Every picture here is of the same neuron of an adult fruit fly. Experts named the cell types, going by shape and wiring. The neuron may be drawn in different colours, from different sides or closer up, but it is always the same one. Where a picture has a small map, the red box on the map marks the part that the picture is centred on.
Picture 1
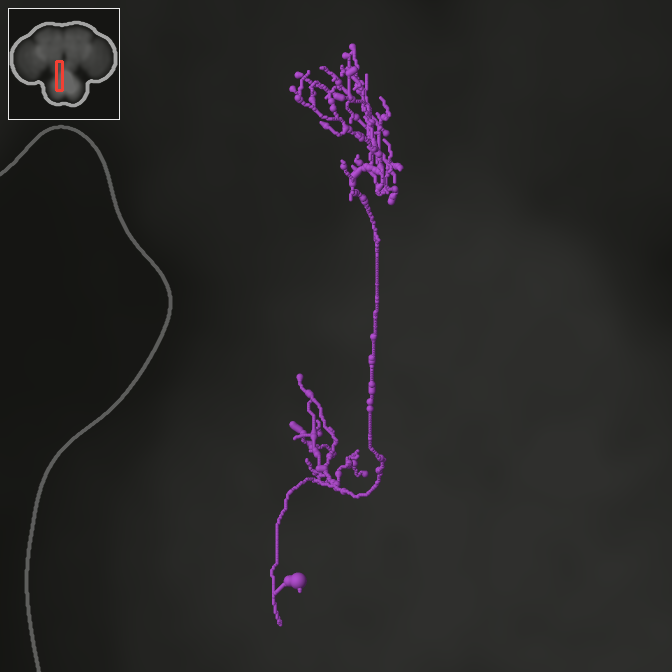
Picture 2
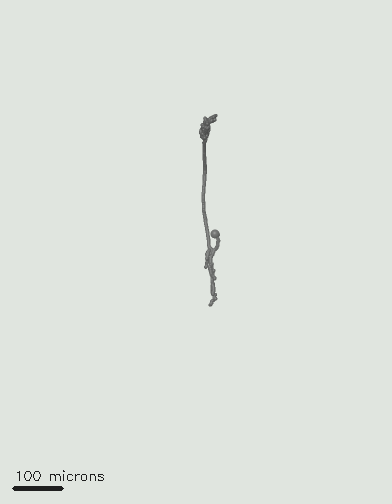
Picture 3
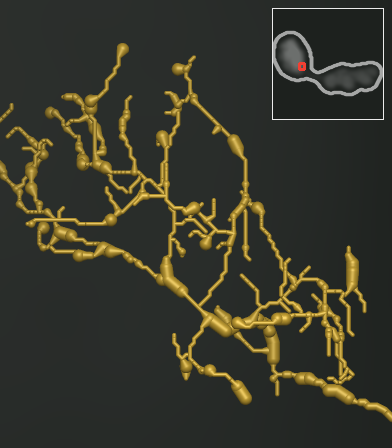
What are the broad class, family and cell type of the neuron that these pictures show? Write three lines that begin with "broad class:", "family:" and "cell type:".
broad class: ascending neuron
family: hemilineage 16B
cell type: AN16B116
